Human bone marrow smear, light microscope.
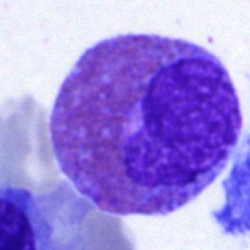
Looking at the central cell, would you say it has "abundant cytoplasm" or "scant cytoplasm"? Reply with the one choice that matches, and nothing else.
Abundant cytoplasm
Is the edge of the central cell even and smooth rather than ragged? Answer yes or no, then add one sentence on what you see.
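Yes. The cell outline is round with a smooth edge.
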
